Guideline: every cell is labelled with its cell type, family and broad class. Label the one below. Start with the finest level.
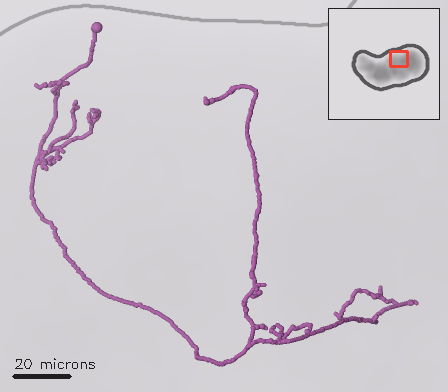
KCa'b'-m; class Kenyon Cell; central-brain intrinsic neuron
